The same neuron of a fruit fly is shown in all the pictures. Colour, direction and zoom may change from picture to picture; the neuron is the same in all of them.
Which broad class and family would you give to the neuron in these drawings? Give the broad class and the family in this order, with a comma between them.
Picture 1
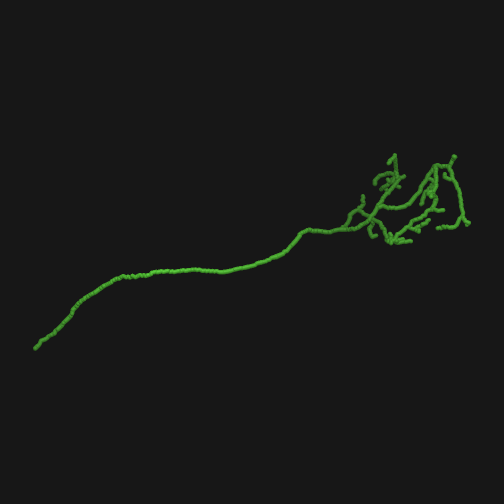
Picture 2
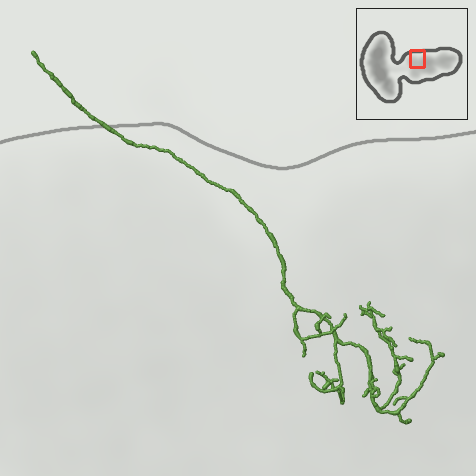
sensory neuron entering the nerve cord, class mechanosensory tactile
